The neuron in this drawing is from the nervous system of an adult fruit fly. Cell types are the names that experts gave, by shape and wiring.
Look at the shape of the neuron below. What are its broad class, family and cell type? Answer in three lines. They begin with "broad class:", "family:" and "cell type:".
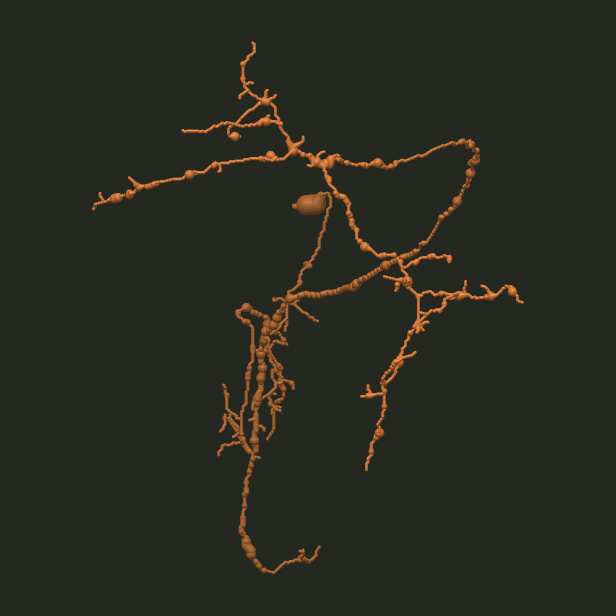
broad class: central-brain intrinsic neuron
family: hemilineage FLAa2
cell type: SMP739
